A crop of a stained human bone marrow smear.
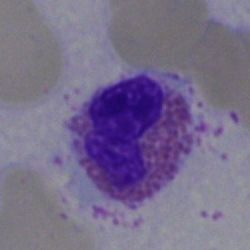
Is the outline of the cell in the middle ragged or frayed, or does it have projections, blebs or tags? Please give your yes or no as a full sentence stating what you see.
Yes, the edge of this particular cell is rough.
